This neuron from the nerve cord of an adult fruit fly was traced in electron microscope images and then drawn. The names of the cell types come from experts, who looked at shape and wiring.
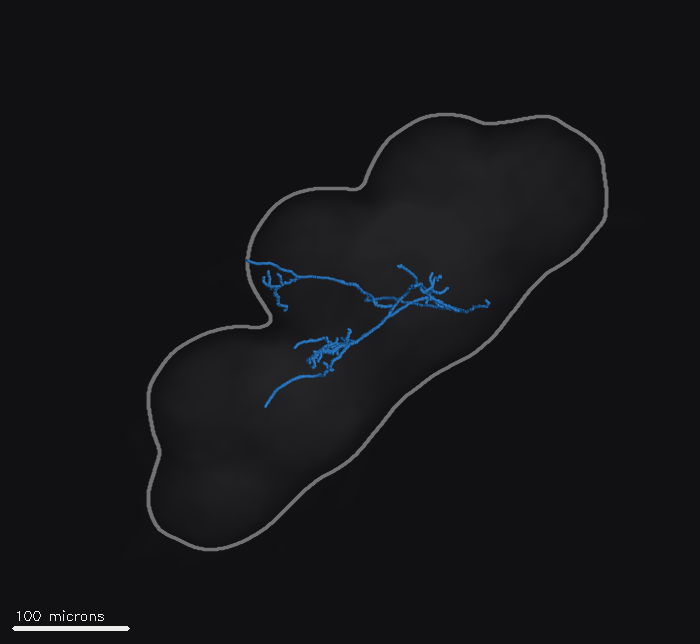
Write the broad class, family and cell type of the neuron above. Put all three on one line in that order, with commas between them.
nerve-cord intrinsic neuron, hemilineage 06B, IN06B035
